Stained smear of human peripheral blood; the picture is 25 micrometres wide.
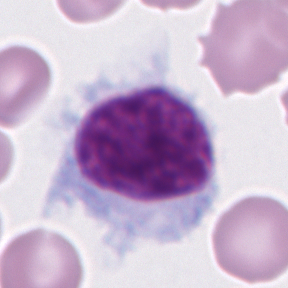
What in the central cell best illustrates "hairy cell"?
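What strikes me first is the outline of this cell: irregular and ragged rather than smooth.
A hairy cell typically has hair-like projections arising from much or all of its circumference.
That ragged edge sits well with the name hairy cell. Turning to the nucleus, I see a rounded oval with no lobes and no deep indentation, about 12 by 10 micrometres.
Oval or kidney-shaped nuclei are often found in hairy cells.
So the nucleus goes with the name as well. The cytoplasm, pale greyish-blue, forms a rim that is widest below and to the left of the nucleus.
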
